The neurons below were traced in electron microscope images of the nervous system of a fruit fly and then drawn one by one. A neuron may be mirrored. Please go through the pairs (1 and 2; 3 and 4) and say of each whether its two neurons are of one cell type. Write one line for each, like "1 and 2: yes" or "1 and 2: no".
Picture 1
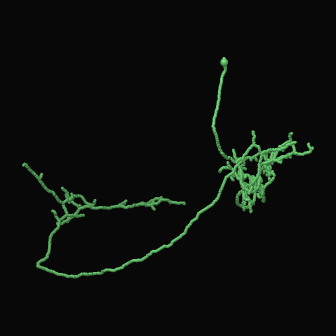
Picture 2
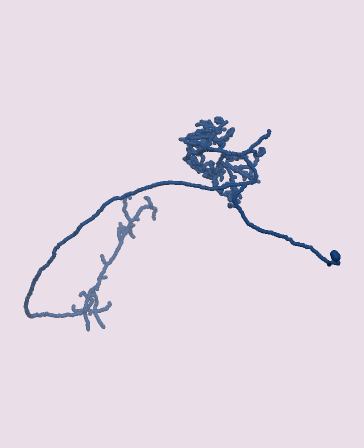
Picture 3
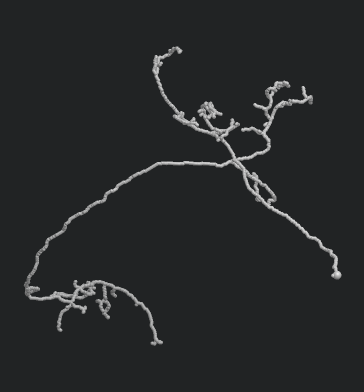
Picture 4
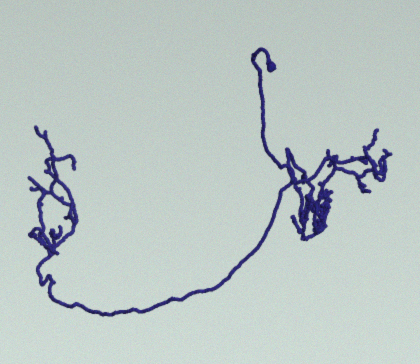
1 and 2: yes
3 and 4: yes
